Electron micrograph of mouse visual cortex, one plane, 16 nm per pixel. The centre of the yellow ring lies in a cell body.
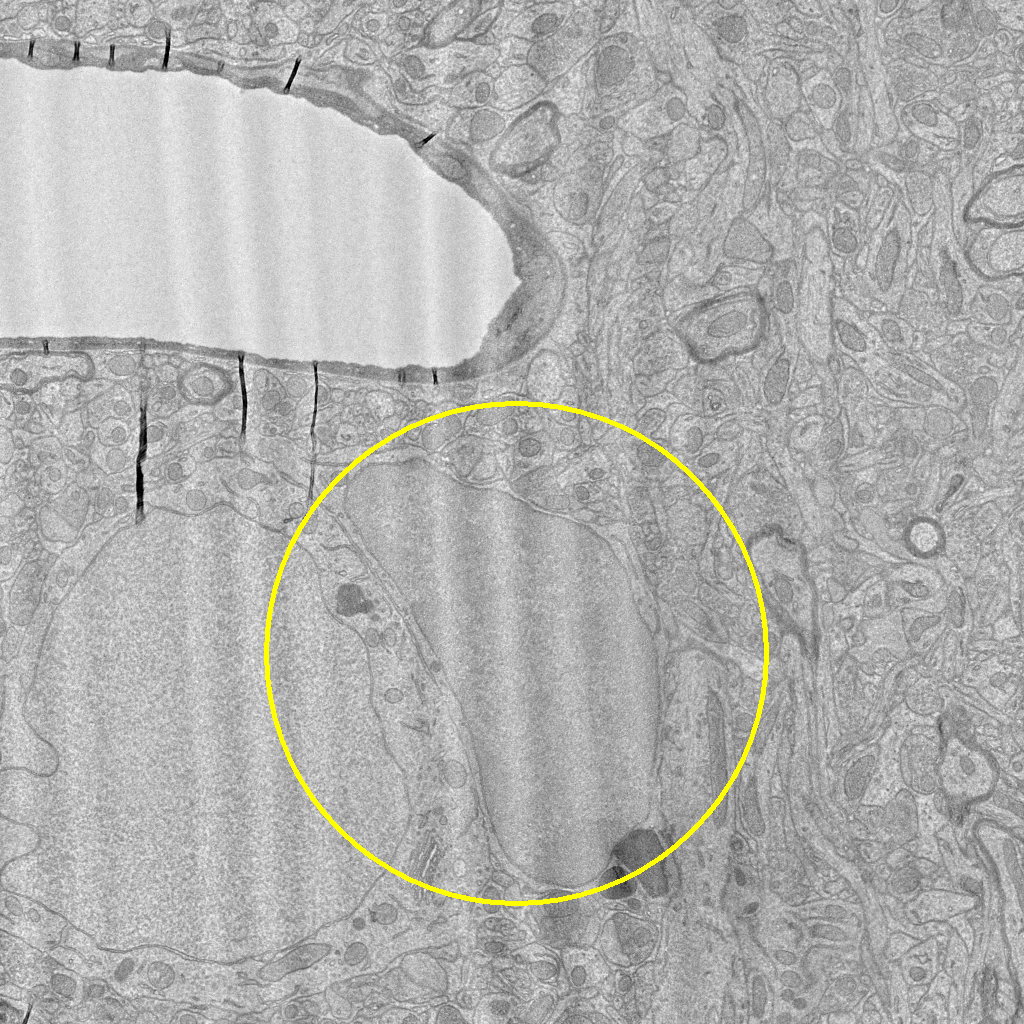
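Microglial cell, marked: the nuclear outline looks smooth to me, with no deep folds or indentations. The chromatin seems finely and evenly granular, and I find no dense clumps along the envelope. Nor can I make out a nucleolus. At the lower end of the nucleus, dark dense bodies lie against it.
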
